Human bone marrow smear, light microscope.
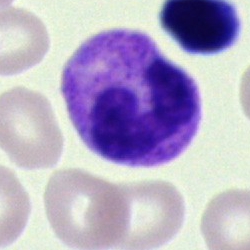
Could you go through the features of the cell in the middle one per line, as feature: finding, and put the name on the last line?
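Outline: roughly round, smooth edge
Nucleus: C shape, curved around a deep indentation
Position: mainly lower right of cell
Vacuoles: none seen in cytoplasm
Name: band neutrophil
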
